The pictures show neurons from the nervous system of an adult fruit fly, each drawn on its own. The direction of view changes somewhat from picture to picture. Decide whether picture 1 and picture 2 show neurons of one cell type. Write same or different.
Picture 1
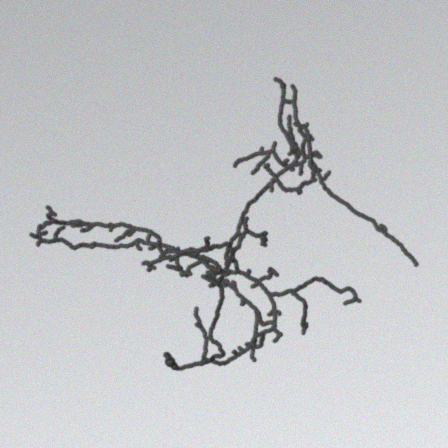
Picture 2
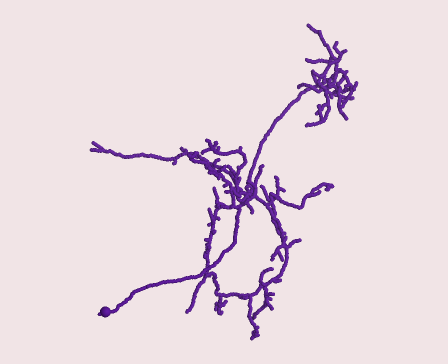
different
